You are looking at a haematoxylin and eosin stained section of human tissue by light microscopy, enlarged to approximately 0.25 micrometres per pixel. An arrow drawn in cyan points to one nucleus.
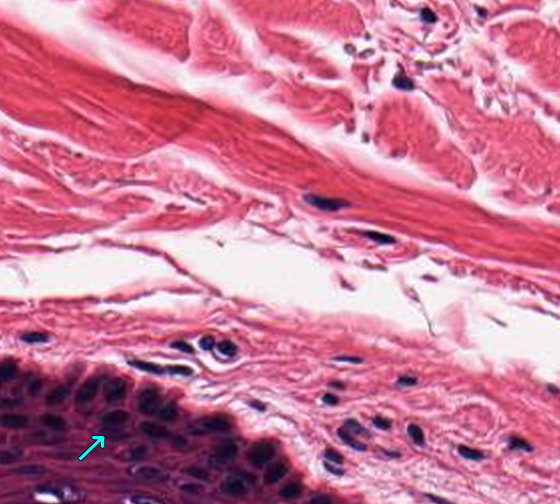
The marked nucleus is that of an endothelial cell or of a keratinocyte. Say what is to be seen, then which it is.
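The nucleus is round to oval and darkly stained, about the same size as the nuclei packed around it. The nucleus takes up most of the cell, leaving only a narrow rim of purplish cytoplasm. The cell outline is not distinct and blends into the neighbouring cells. It is a keratinocyte.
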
